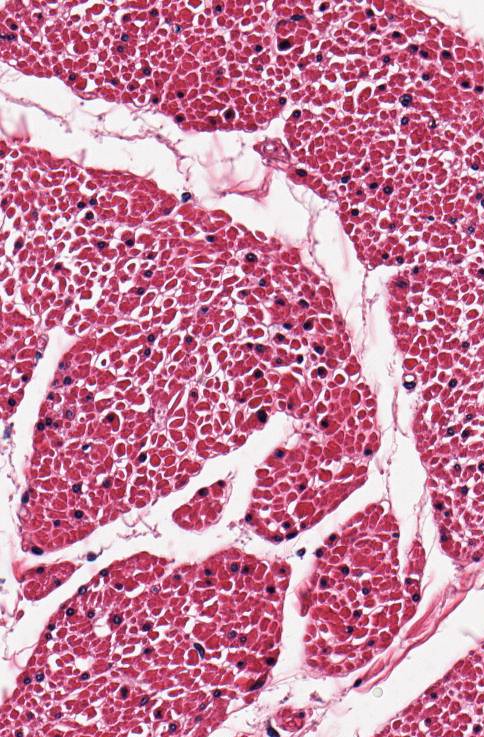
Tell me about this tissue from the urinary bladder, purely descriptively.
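You'll notice the fibres fall into several separate bundles, with white clefts running across the field between them. Thin, wispy pink strands of connective tissue cross those white spaces. Most of the fibres are cut across, so they show up as small polygonal profiles packed close together, and their cytoplasm is a deep, even red.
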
